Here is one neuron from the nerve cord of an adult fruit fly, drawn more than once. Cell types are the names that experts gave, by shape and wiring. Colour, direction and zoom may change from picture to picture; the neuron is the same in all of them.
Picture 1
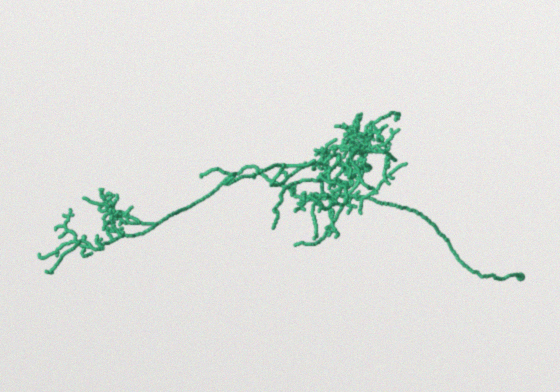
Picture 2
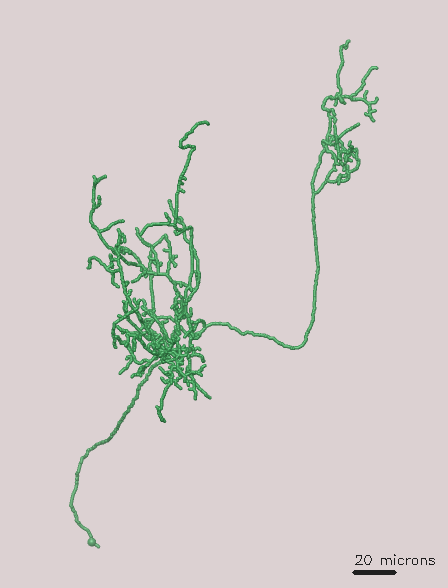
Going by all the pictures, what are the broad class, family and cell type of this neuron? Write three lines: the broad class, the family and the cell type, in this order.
nerve-cord intrinsic neuron
hemilineage 07B
IN07B039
